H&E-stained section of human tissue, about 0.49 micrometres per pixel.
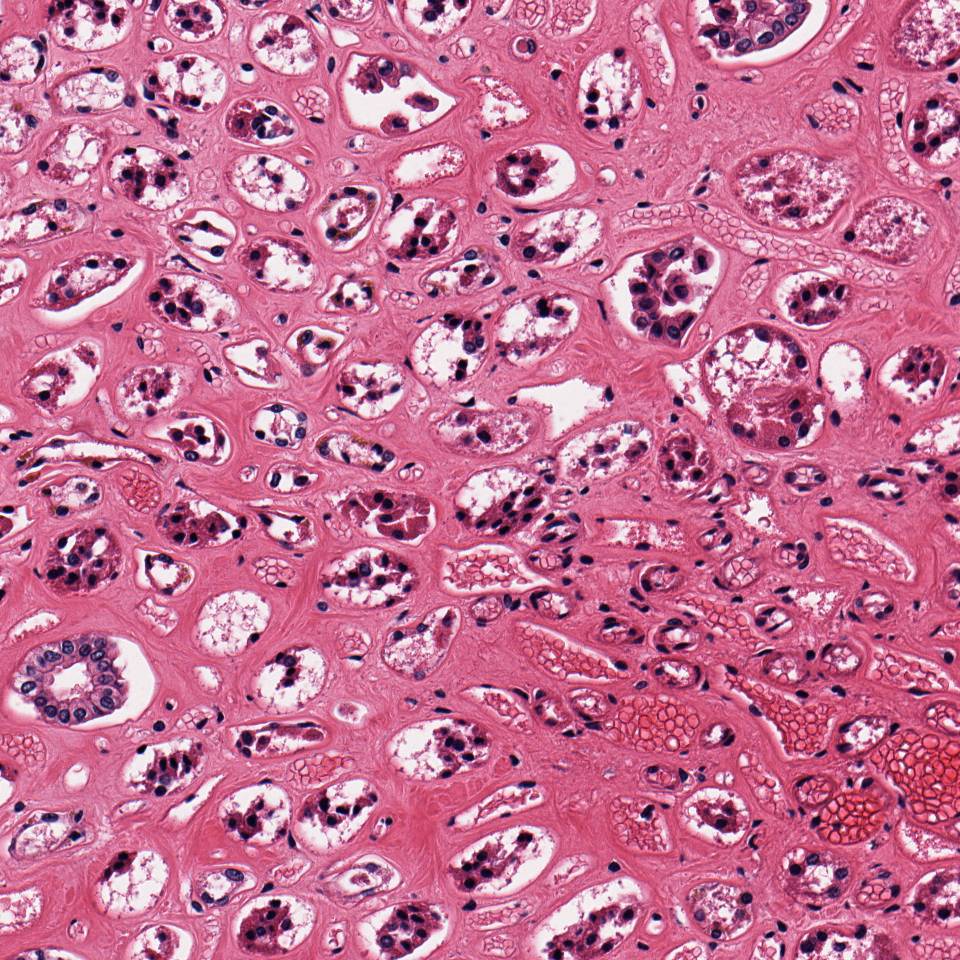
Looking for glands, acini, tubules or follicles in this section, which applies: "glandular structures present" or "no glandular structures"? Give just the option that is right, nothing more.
Glandular structures present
